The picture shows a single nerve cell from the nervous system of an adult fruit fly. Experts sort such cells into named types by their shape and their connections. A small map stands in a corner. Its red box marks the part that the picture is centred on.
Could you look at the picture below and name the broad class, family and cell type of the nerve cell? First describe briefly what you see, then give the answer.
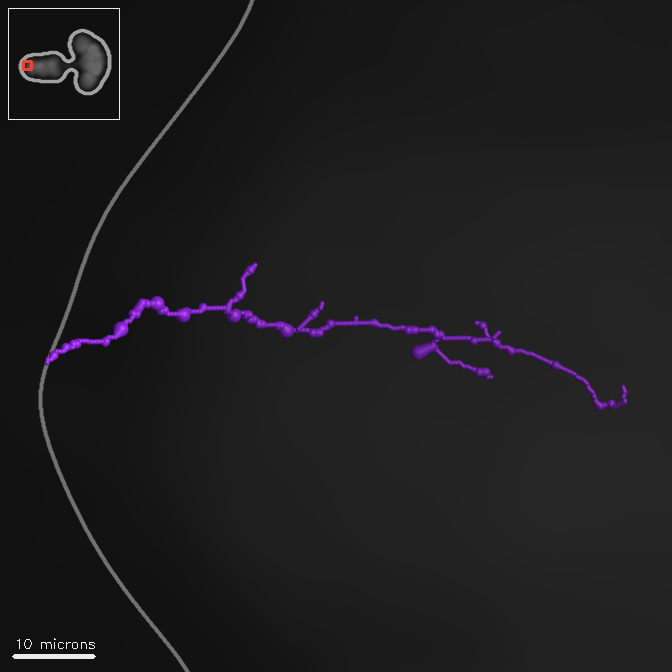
The drawing shows no cell body. By the scale bar it is about 75 microns wide in this view. It has a dozen or fewer branch ends. Its broad class is sensory neuron entering the nerve cord. The name of its family is class mechanosensory tactile. The cell type is SNta20.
